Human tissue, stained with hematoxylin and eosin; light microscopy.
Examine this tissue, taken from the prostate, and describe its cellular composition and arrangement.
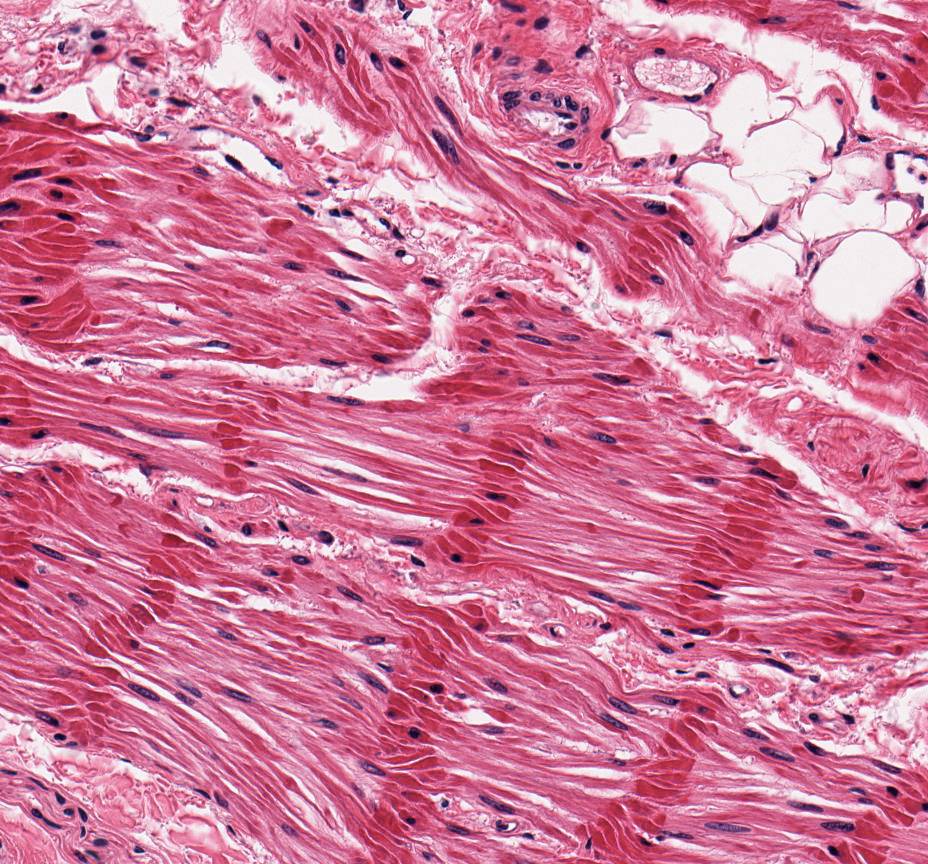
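The fibres here are smooth muscle cells, you'll notice, with elongated, cigar-shaped nuclei sitting within them. Their cytoplasm is pink, and there are no cross-striations. Up in the right corner there's a cluster of fat cells, just large empty spaces with thin walls. Along the upper part, between the muscle bundles and the fat, runs loose, pale connective tissue carrying small vessels.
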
